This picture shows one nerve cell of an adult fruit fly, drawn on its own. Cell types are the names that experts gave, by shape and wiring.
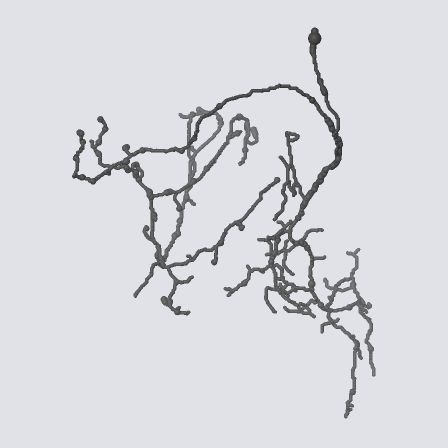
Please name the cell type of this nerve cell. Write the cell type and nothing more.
CL132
